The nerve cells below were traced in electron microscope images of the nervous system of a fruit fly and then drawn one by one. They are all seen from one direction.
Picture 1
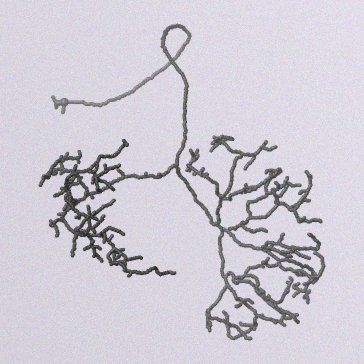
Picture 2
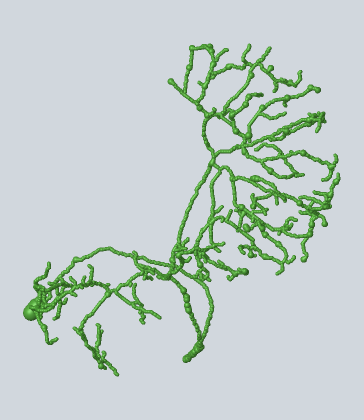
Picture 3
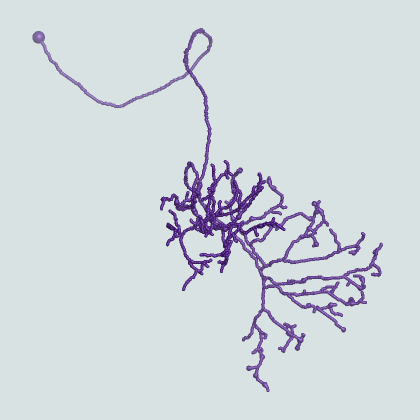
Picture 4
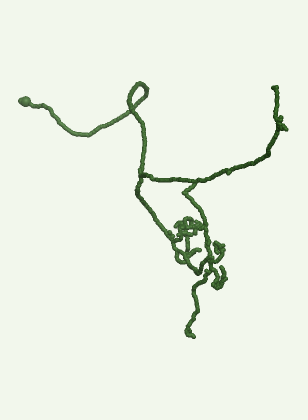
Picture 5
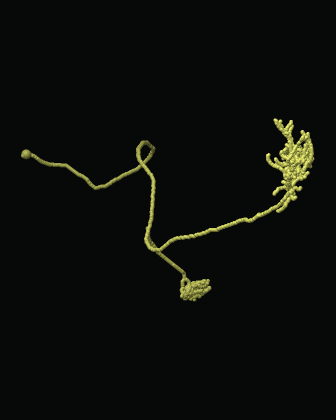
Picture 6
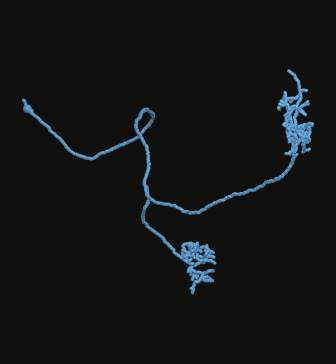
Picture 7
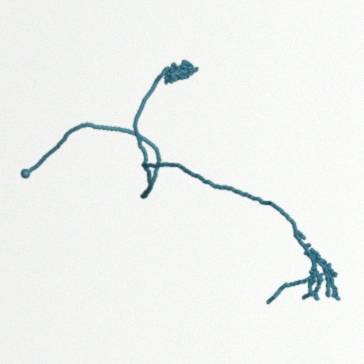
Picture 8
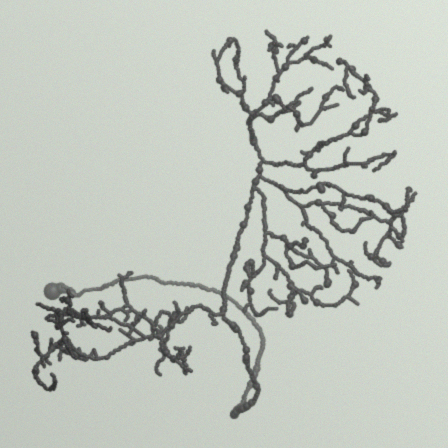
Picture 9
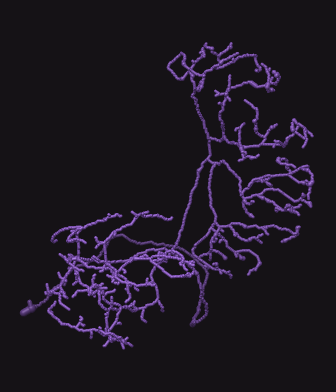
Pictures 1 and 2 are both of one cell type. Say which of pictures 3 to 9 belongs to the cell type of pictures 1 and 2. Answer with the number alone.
8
